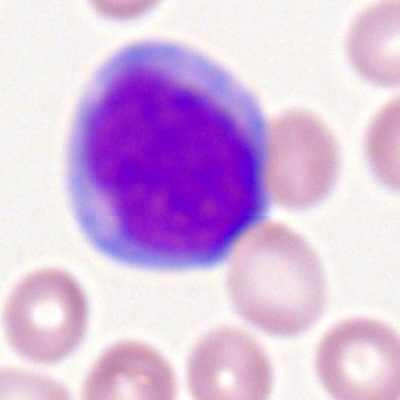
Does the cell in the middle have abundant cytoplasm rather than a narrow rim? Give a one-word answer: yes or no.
No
